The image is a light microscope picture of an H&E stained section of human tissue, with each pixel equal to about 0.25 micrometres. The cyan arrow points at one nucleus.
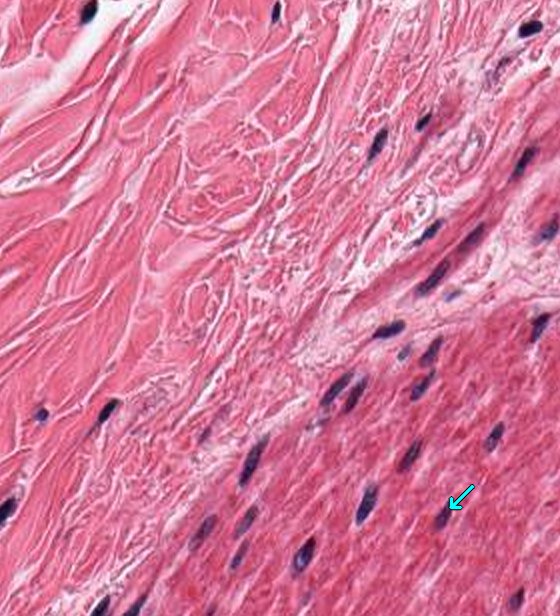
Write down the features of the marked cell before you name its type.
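The nucleus is an elongated oval, dark purple and evenly stained, with a smooth edge, its long axis running obliquely from upper right to lower left. The cytoplasm around the nucleus is pink with a fine streaky texture that runs in the same direction as the nucleus. No clear outline separates this cell's cytoplasm from that of the cells beside it. This is a smooth muscle cell.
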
